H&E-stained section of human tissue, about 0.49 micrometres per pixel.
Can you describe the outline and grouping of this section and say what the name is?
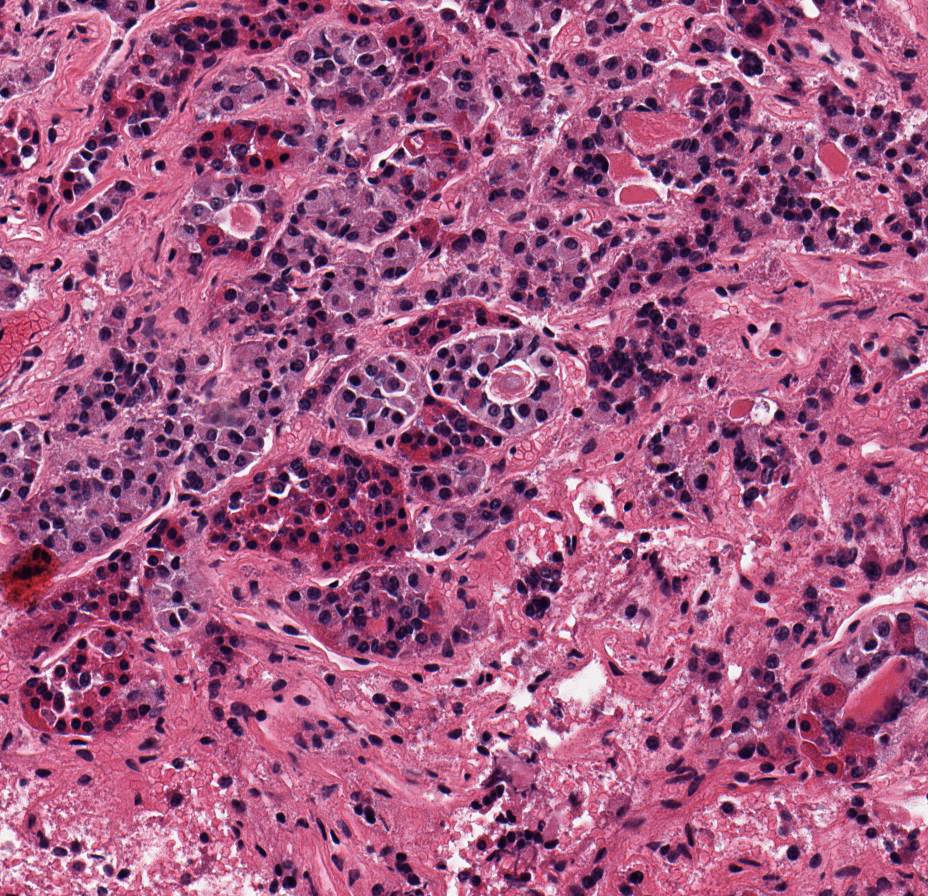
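Rounded cell nests, parted by pink fibrous bands, lie left and centre. Their nuclei are mostly small, round and dark, little varied in size. Some nests, especially left of centre, comprise cells with bright red granular cytoplasm. A few small round spaces ringed by cells hold smooth pink material, centrally and upper left. It is pituitary.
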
